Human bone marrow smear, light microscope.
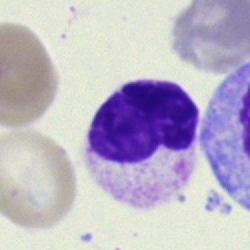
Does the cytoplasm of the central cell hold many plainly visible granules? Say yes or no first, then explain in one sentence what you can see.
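Yes. Fine pink-purple granules are scattered through the cytoplasm.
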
